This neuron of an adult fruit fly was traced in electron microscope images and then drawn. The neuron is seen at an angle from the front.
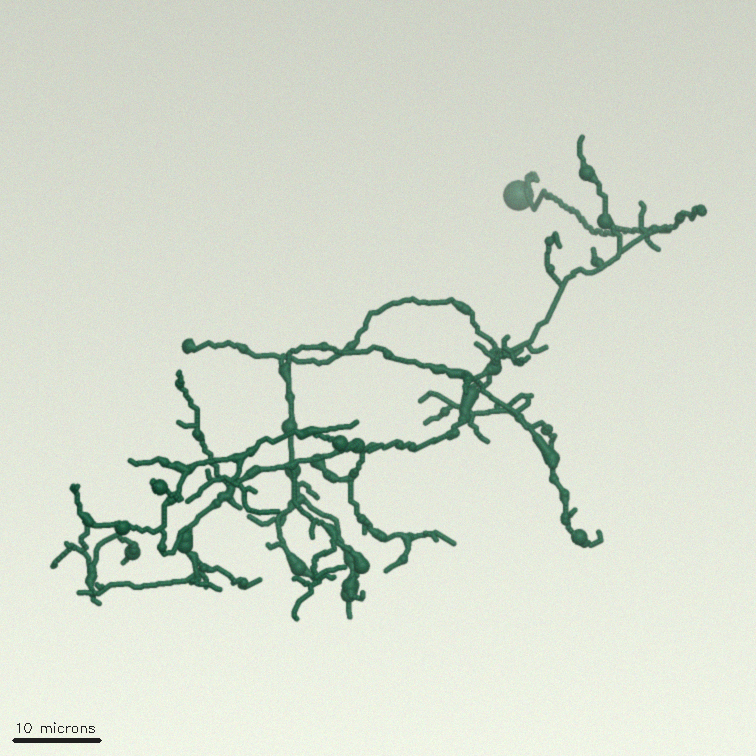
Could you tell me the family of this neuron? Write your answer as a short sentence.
The family is hemilineage 20A.22A.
